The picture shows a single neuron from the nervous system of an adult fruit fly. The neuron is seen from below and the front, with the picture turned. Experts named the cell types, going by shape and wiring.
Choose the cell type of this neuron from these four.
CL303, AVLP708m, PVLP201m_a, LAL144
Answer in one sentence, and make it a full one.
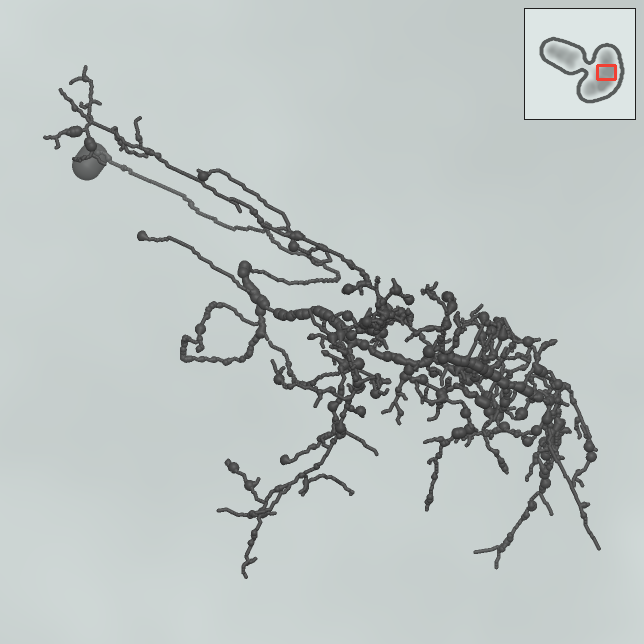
This neuron belongs to the cell type LAL144.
